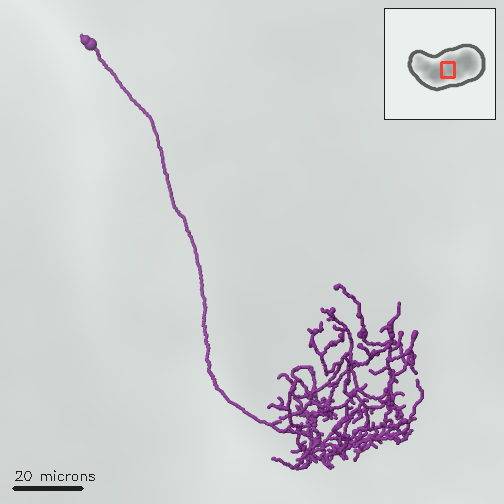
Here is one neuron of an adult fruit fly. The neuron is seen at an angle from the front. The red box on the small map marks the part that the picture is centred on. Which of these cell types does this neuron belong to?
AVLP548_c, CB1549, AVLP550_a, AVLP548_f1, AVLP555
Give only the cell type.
AVLP550_a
